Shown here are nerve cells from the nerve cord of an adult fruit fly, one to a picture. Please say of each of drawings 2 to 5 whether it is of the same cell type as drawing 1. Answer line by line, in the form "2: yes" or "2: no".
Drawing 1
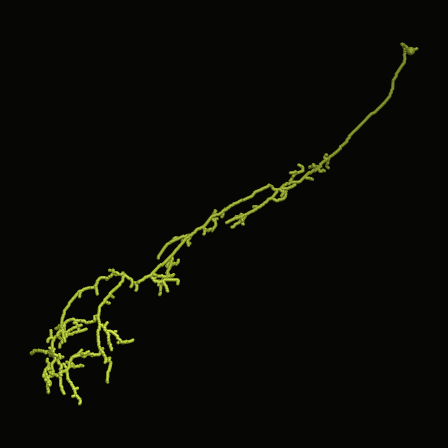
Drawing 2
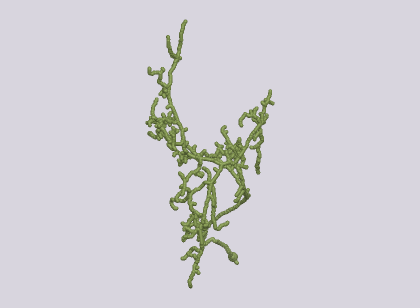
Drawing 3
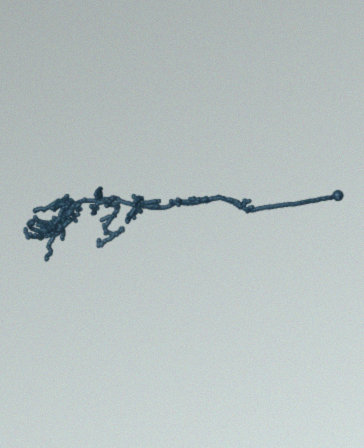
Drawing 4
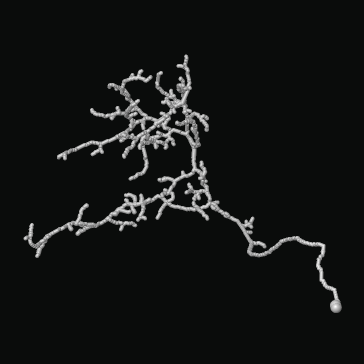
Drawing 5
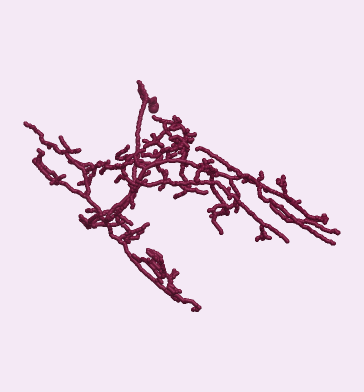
2: no
3: yes
4: no
5: no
